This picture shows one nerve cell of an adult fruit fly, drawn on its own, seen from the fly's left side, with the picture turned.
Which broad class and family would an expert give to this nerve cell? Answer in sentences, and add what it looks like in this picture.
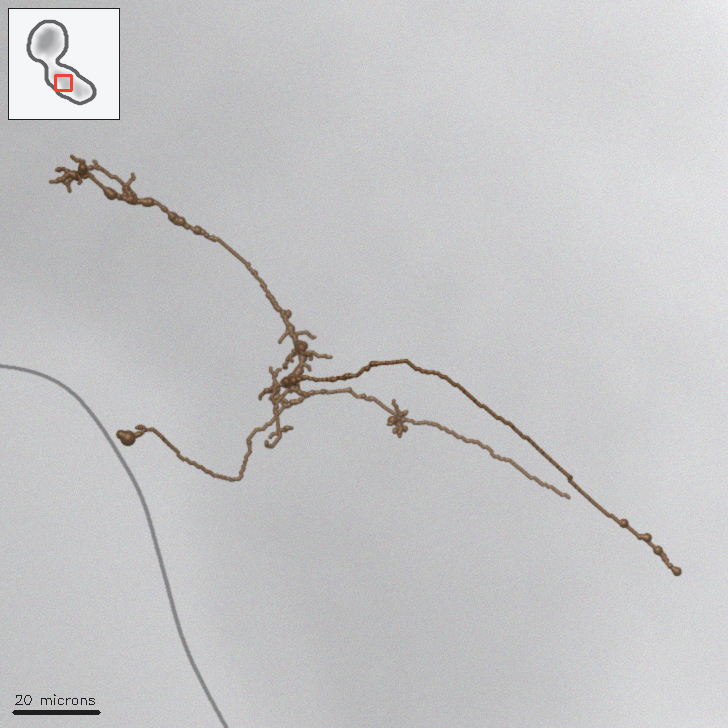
It is a nerve-cord intrinsic neuron. The family is hemilineage 10B. The cell body can be seen on the left of the picture. By the scale bar it is about 150 microns wide in this view. The picture shows dozens of branch ends.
